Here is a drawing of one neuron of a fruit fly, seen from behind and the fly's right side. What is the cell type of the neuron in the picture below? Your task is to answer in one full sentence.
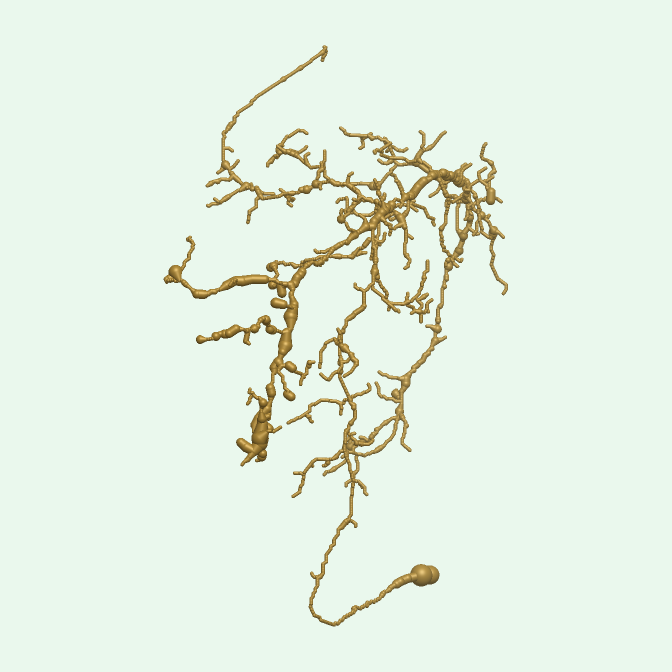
This neuron counts as a member of the cell type IN13A034.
